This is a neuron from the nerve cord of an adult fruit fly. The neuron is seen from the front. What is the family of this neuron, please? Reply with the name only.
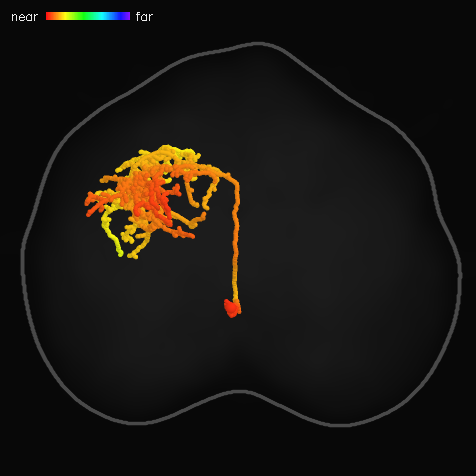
hemilineage 02A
